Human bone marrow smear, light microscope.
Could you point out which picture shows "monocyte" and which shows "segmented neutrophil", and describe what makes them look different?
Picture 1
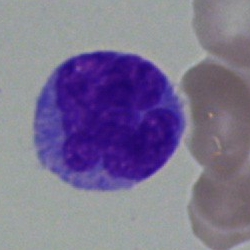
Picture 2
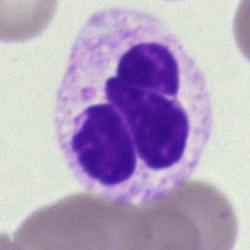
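Two kinds are shown: a monocyte in picture 1 and a segmented neutrophil in picture 2. The monocyte is roughly round with a smooth edge, whereas the segmented neutrophil is oval, taller than it is wide. In the monocyte the nucleus fills most of the cell, and its dark purple chromatin has a mottled, clumped texture; in the segmented neutrophil the chromatin is dense and dark purple, with no nucleoli to be seen.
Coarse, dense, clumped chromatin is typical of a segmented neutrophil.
The cytoplasm also differs in colour: pale blue in the monocyte, with its widest rim on the left and no clear vacuoles, and pale lilac in the segmented neutrophil, where it forms a moderate rim around the nucleus.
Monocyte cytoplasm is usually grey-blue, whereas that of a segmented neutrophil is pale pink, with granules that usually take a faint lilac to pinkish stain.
Red cells lie along the lower edge of the segmented neutrophil.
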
